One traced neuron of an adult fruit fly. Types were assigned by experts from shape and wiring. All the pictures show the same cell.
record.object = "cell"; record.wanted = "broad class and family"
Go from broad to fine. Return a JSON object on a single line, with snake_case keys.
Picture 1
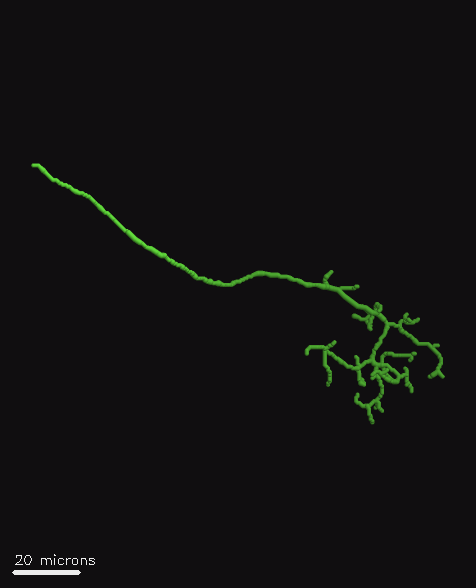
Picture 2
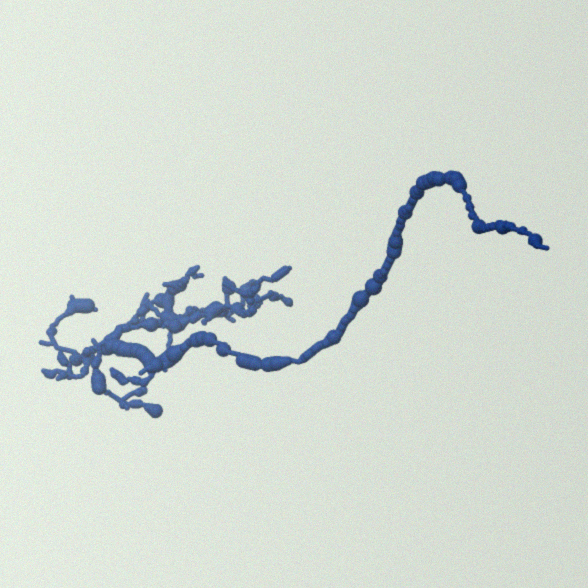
{"broad_class": "sensory neuron entering the nerve cord", "family": "class mechanosensory tactile"}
